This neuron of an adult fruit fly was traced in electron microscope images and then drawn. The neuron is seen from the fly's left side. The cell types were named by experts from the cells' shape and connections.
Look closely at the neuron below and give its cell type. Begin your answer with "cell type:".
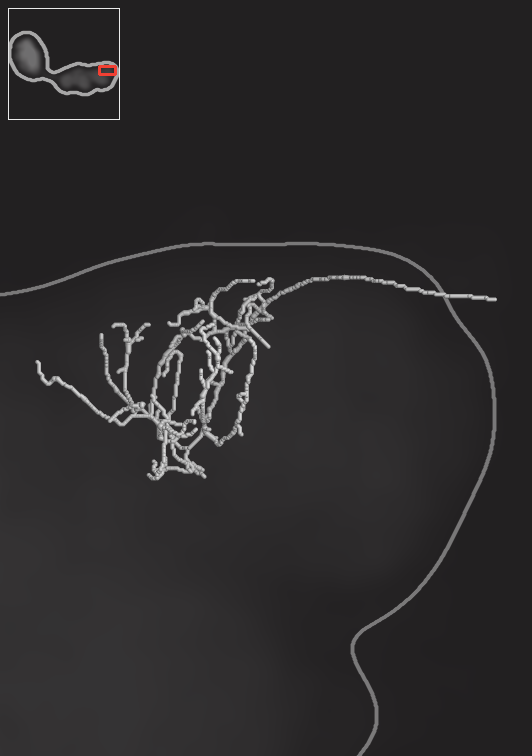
cell type: SNxx21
